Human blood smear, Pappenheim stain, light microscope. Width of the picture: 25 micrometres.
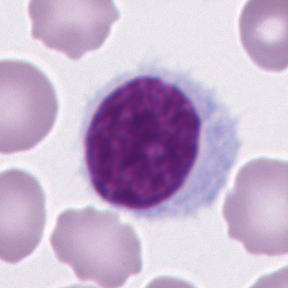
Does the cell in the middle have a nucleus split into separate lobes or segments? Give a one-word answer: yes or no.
No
